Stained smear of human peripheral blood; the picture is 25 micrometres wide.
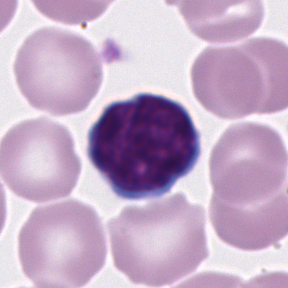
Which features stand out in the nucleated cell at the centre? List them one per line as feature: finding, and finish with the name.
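Chromatin: dark, coarsely clumped
Nucleoli: none visible
Vacuoles: none seen
Surface: no projections
Name: typical lymphocyte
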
